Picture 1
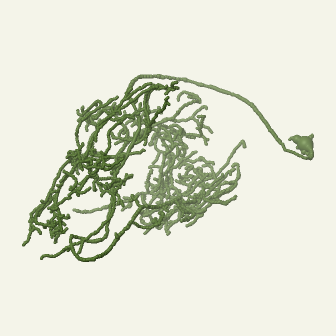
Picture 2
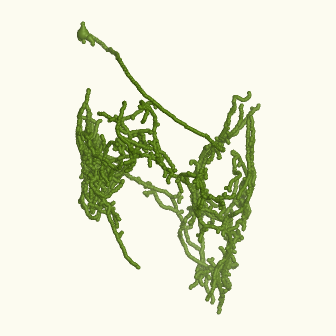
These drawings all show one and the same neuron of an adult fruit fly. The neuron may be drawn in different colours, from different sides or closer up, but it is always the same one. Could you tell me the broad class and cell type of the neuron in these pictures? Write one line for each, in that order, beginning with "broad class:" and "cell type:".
broad class: central-brain intrinsic neuron
cell type: SLP066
